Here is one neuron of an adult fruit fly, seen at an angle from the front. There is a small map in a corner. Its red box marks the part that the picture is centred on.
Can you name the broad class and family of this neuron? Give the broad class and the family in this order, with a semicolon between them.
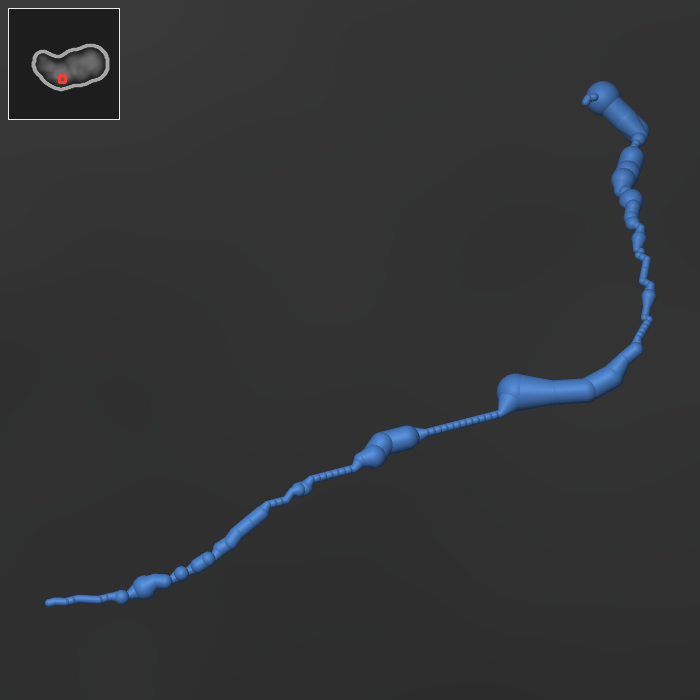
photoreceptor or other optic-lobe sensory neuron; class visual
